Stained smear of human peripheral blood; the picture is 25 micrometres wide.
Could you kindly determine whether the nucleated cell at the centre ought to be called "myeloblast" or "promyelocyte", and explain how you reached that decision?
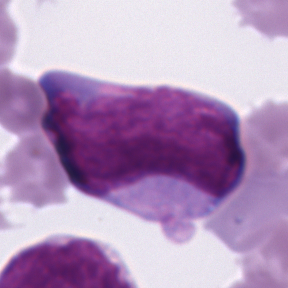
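It's a myeloblast. Follow the nucleus first: it is elongated, stretching across the cell from left to right, and fills about 70% of the cell's area. The widest band of cytoplasm lies below it and is pale lilac. You can also see a small rounded bleb projecting from the lower edge of the cell.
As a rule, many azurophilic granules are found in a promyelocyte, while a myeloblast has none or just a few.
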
